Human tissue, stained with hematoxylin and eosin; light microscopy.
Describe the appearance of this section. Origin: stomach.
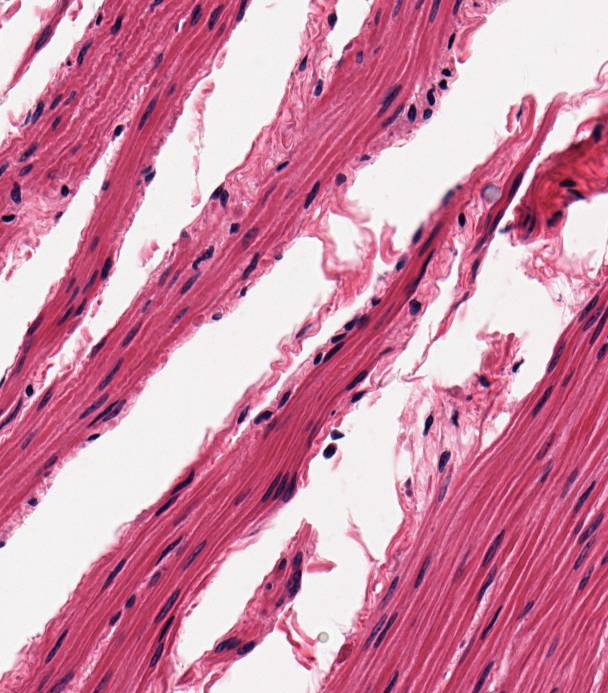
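Within each bundle, cells long, spindle-shaped, pink; no cross-striations visible. Nuclei elongated, dark purple, parallel to long axis of fibres. Bundle edges facing the gaps fringed by loose, wavy, pale pink connective tissue. Upper right edge: small, deeper red bundle, cut at a different angle from the rest.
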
